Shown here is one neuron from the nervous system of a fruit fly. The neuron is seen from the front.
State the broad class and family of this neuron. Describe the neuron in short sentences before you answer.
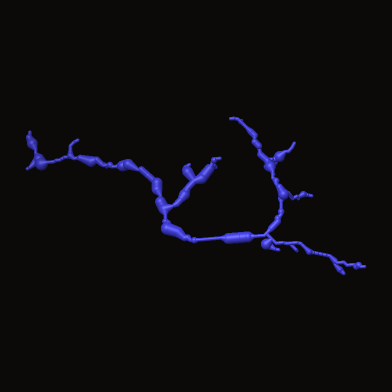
The drawing shows no cell body. In this view it is wider than it is tall. This is a sensory neuron entering the nerve cord. Its family is called class mechanosensory proprioceptive.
